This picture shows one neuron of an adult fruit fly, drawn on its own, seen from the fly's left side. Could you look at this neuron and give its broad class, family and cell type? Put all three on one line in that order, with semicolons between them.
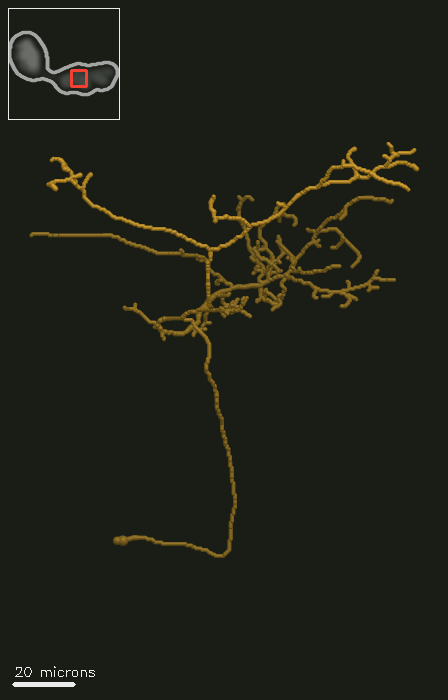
nerve-cord intrinsic neuron; hemilineage 07B; IN07B081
